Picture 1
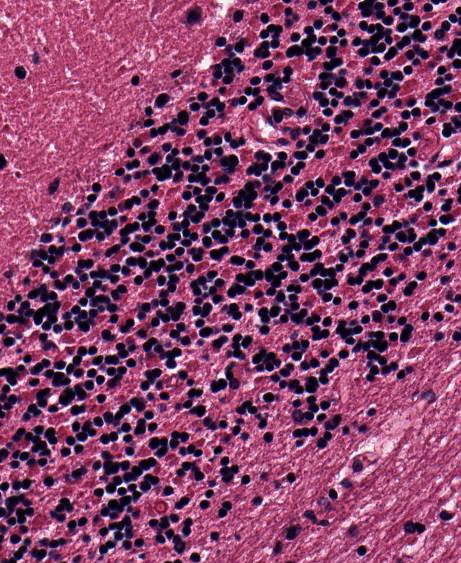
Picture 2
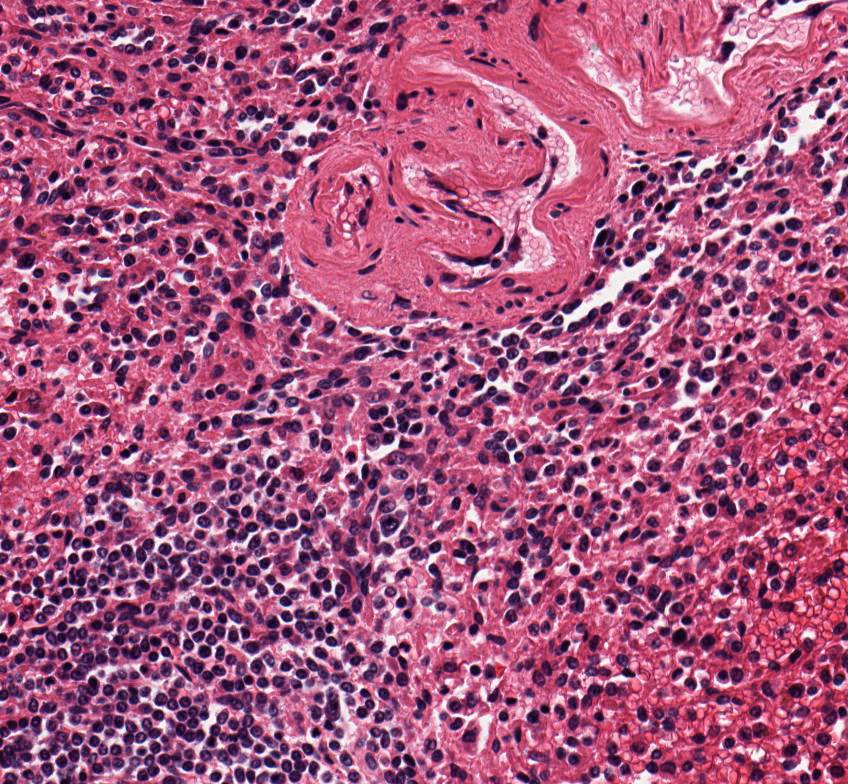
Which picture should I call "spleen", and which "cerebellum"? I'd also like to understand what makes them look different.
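So: picture 1, the cerebellum; picture 2, the spleen. The cerebellum shows a broad, dense diagonal band, lower left to upper right, of small, round, uniform, deeply stained nuclei with scant cytoplasm. Small nucleus-free pink patches lie between them, and at lower right the band gives way to pink fibrous tissue with sparse nuclei. In the spleen, lymphocytes with dark round nuclei crowd most tightly at lower left; red blood cells lie packed among other cells at lower right. In the upper centre sits a thick-walled vessel with a pink fibrous wall; vessels at the top contain red blood cells.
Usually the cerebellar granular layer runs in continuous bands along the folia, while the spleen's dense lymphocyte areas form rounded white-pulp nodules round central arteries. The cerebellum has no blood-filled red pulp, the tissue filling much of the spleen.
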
